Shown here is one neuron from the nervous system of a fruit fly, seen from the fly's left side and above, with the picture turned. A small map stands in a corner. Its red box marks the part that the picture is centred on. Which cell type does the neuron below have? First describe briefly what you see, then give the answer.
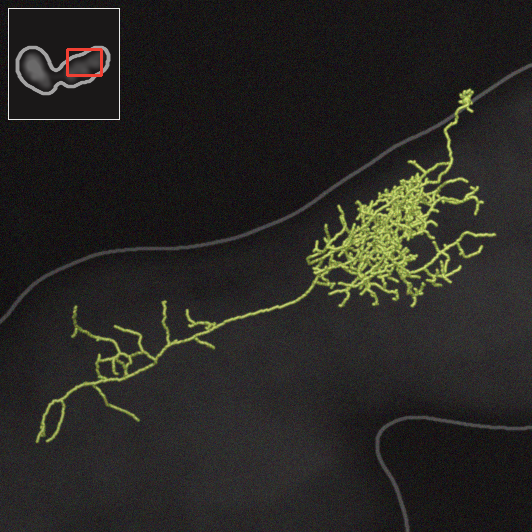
Dozens of branch ends can be seen. As drawn here it is wider than it is tall. Its broad class is nerve-cord intrinsic neuron. It is of cell type IN12A025.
